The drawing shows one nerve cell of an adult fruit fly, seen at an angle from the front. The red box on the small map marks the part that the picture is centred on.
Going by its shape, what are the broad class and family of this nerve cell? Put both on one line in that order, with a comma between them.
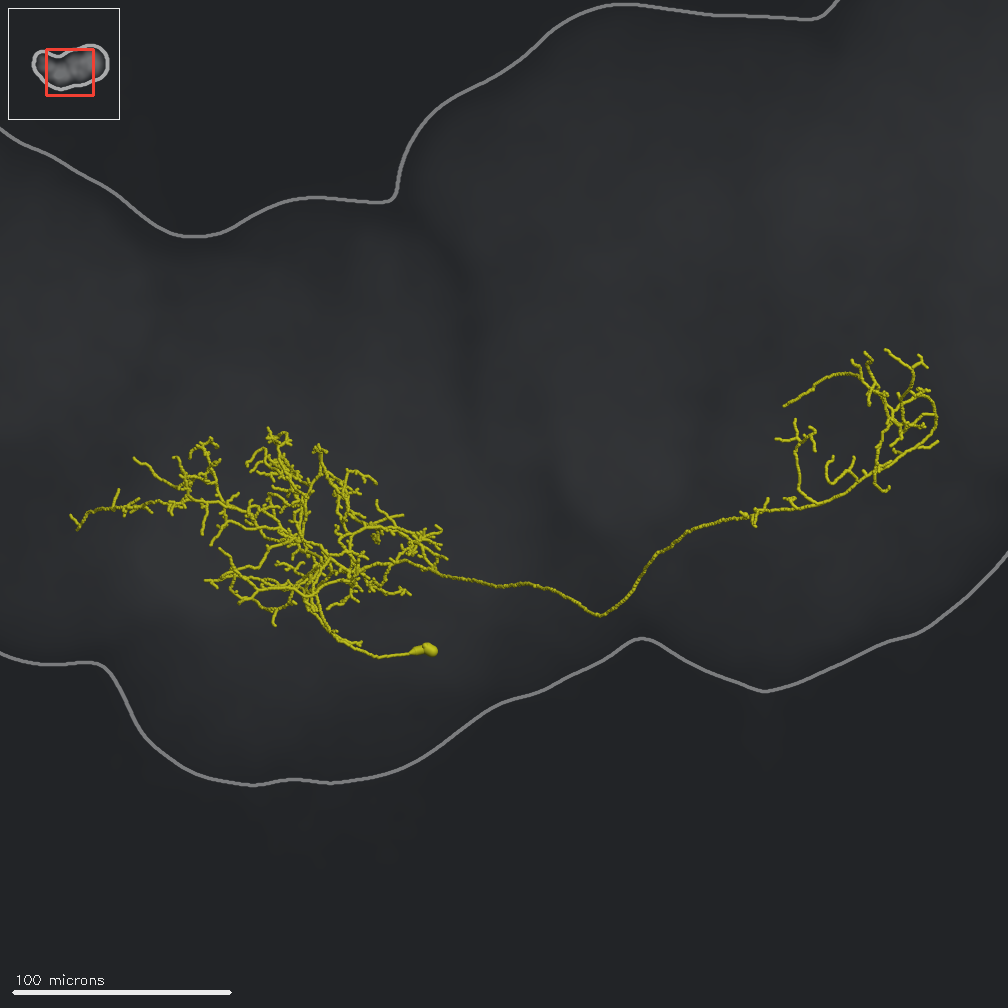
ascending neuron, hemilineage 08B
